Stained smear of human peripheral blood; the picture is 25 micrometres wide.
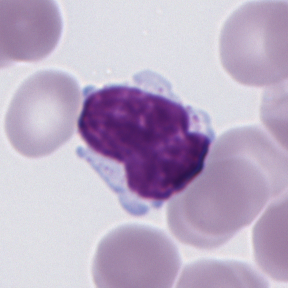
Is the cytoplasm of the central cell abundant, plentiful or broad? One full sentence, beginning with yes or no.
No, its cytoplasm is scant rather than broad.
